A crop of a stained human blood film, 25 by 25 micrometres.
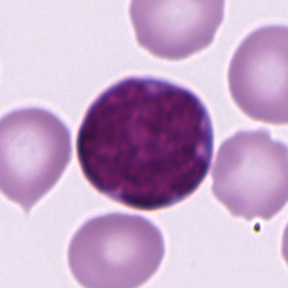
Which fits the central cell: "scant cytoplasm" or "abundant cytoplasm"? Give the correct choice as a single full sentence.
This cell has scant cytoplasm, no more than a thin rim.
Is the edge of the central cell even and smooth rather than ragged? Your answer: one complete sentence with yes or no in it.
Yes, this cell's outline runs smooth, without projections.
